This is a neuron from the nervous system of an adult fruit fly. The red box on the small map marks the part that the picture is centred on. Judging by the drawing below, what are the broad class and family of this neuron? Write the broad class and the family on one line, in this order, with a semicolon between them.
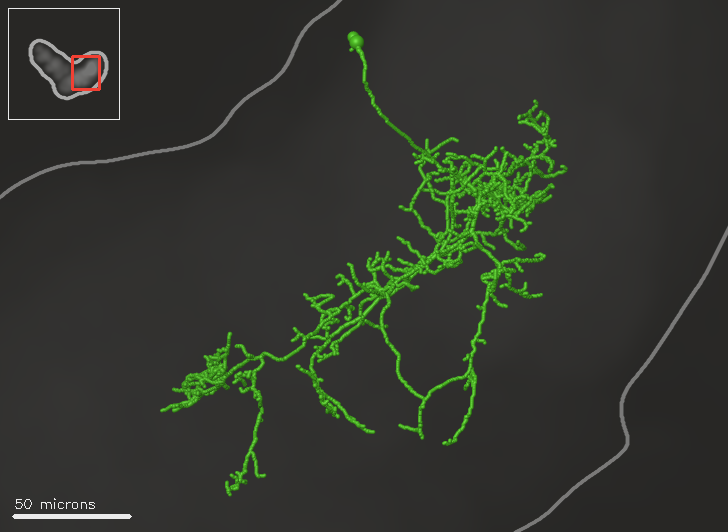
central-brain intrinsic neuron; hemilineage DL1_ventral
